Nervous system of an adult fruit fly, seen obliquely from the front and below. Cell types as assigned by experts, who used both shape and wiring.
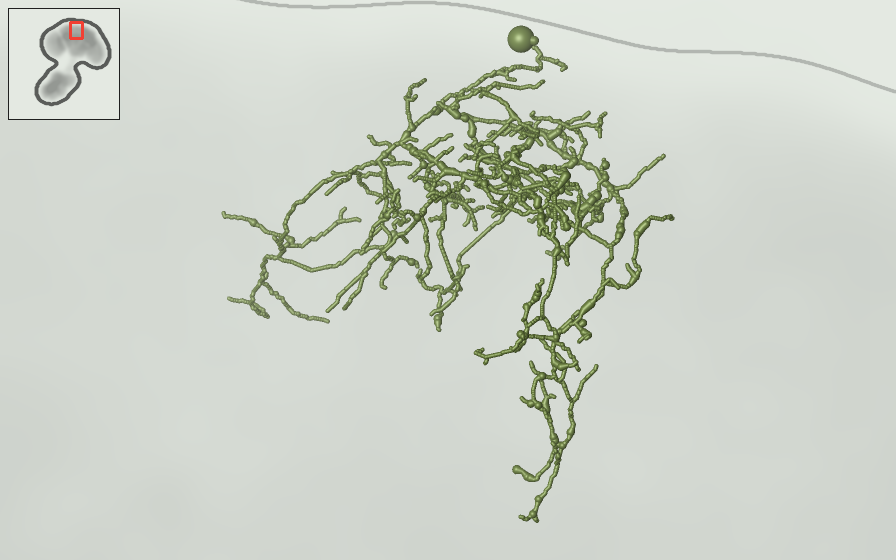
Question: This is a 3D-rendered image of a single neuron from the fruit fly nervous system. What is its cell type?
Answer: CRE007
